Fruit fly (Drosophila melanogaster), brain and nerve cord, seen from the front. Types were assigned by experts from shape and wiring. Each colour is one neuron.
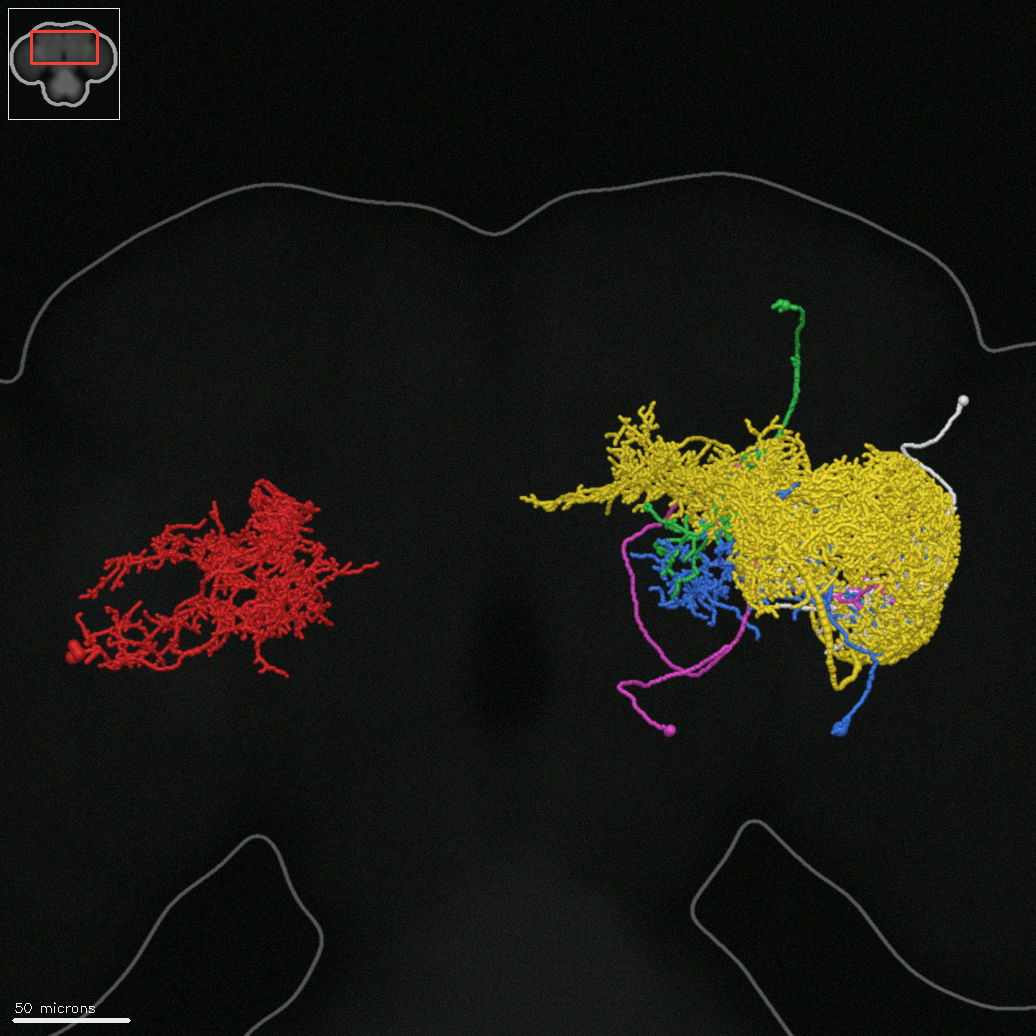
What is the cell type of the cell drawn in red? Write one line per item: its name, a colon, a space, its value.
cell type: PVLP150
